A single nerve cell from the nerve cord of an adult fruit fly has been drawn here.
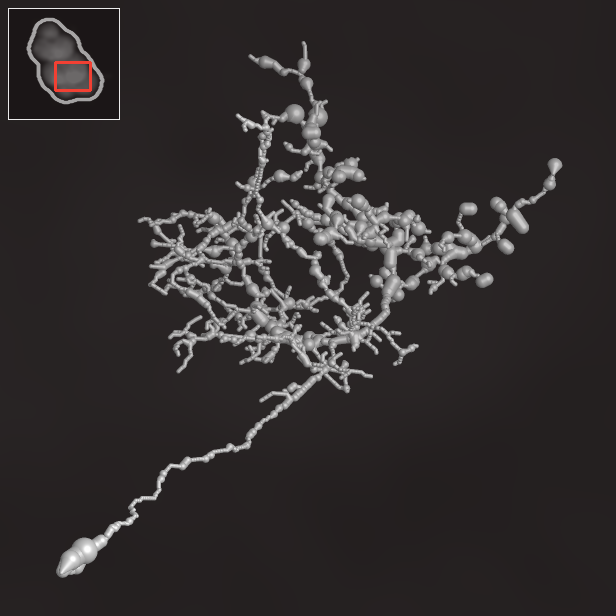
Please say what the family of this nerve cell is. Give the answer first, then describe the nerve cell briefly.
The family is hemilineage 13B. It is a nerve-cord intrinsic neuron. As drawn here it is about as wide as it is tall.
